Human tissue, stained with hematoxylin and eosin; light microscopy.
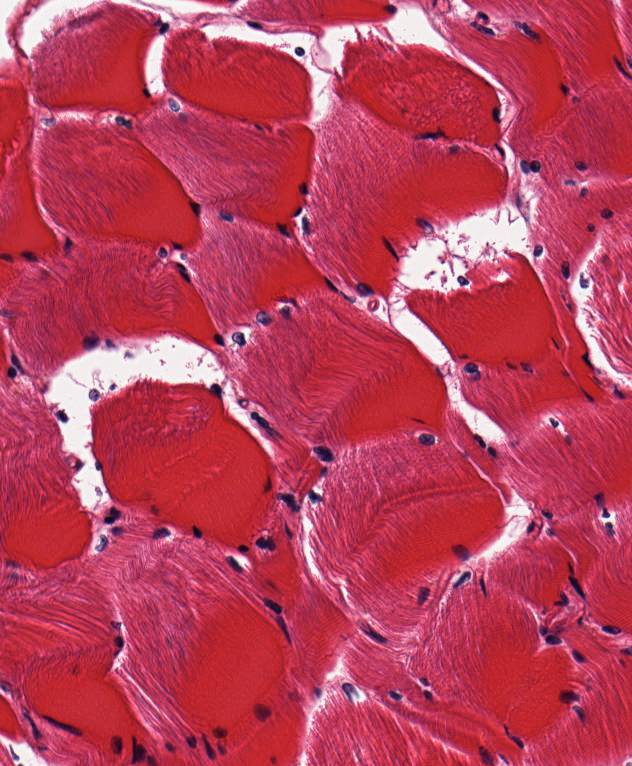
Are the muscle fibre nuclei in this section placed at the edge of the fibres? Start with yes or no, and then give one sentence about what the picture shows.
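Yes. The small dark nuclei sit at the edges of the muscle fibres rather than in their centres.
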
